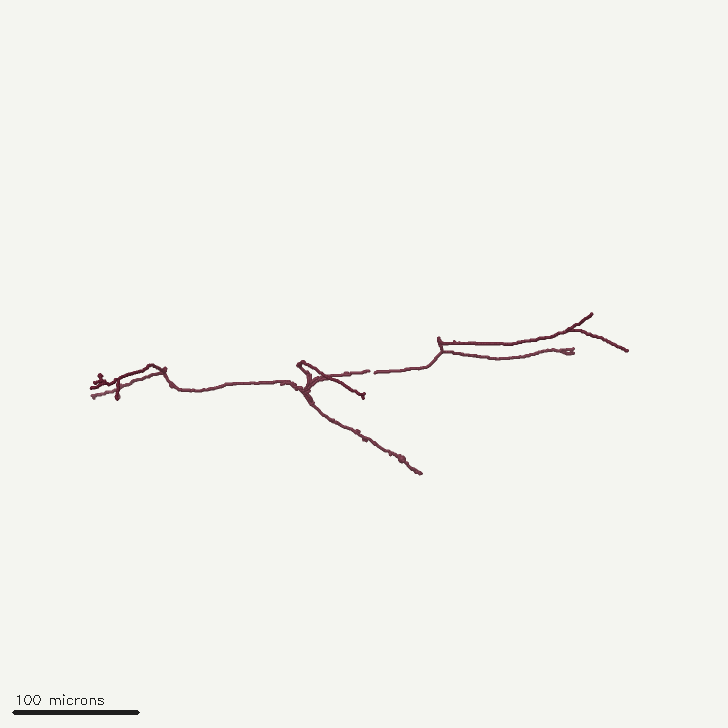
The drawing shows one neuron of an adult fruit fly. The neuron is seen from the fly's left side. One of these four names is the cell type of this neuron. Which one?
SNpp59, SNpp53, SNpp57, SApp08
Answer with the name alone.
SNpp53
